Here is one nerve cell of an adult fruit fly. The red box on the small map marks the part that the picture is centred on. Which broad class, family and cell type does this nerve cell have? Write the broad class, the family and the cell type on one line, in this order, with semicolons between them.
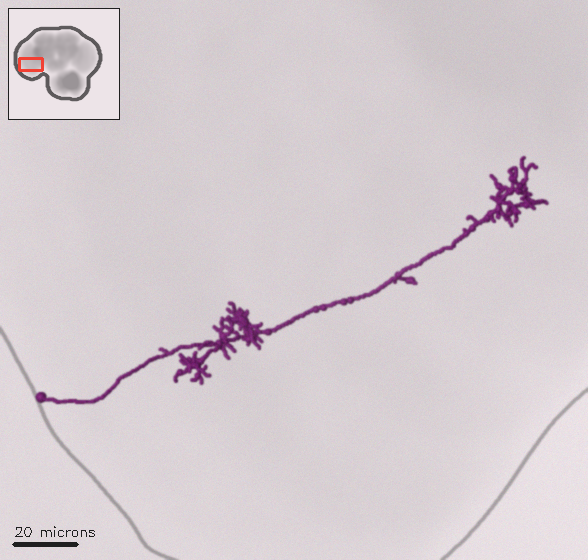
optic-lobe intrinsic neuron; Tm; Tm5Y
